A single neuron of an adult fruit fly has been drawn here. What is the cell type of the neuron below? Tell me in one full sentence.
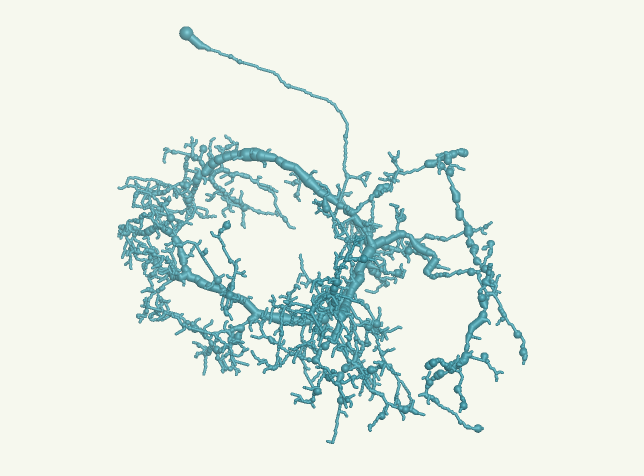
This neuron is a cell of type IN20A.22A006.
